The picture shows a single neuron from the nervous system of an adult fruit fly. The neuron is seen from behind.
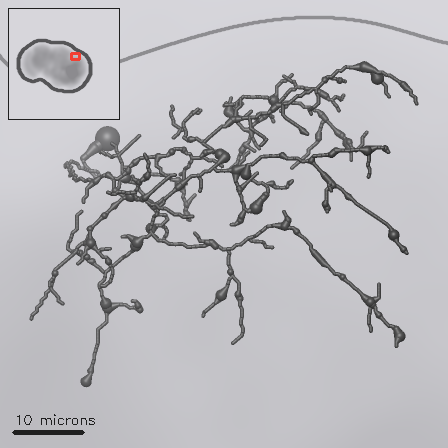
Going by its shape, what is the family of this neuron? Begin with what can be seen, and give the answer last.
By the scale bar it is about 55 microns wide in this view. The picture shows dozens of branch ends. Its broad class is optic-lobe intrinsic neuron. Its family is Cm.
